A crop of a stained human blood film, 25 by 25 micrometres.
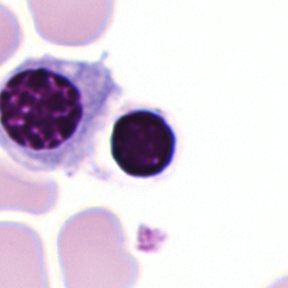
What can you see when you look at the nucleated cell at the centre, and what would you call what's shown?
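Round, with a smooth outline, the cell measures about 6 micrometres across. Its chromatin is dense and very dark purple, showing only a few faint lighter spots. Cytoplasm is reduced to a very thin, pale rim around the nucleus, and no granules are visible in it. Answer: normoblast.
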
